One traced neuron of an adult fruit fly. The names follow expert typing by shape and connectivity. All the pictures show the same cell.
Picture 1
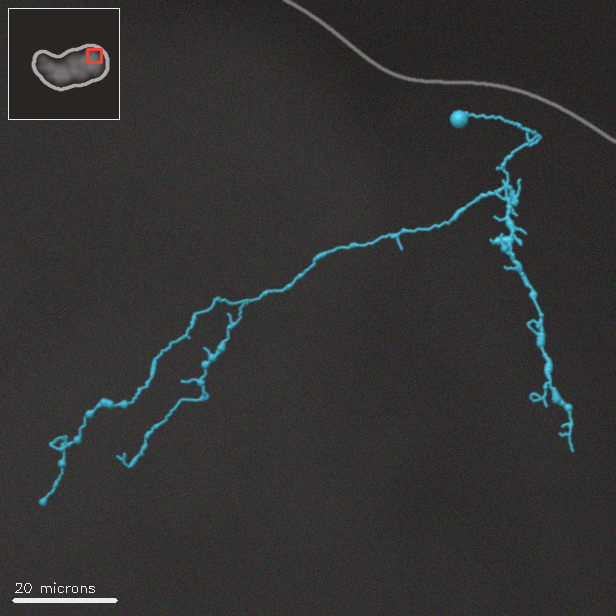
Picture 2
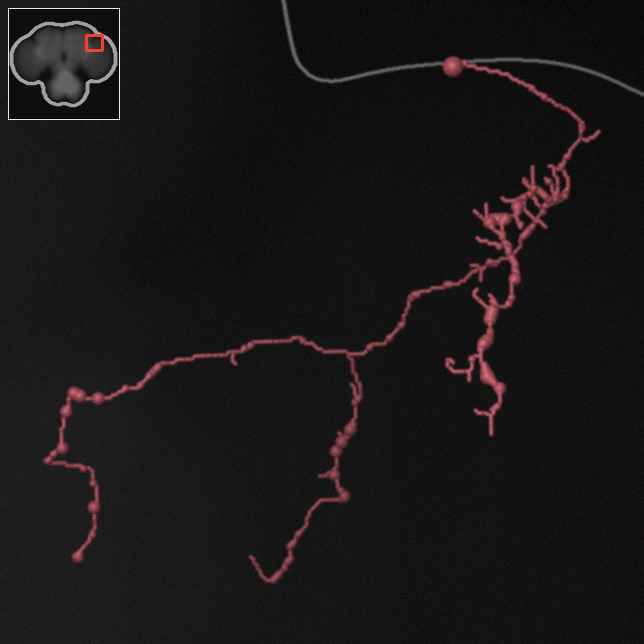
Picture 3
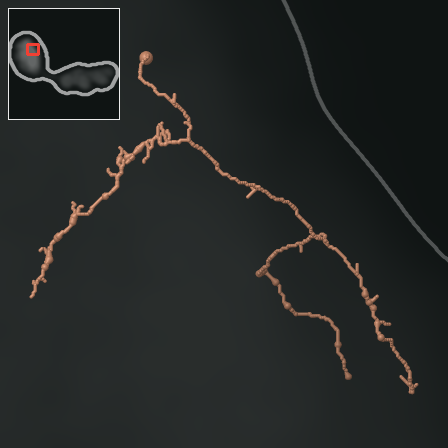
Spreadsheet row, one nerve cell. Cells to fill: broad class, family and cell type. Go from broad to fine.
optic-lobe intrinsic neuron; TmY; TmY9b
